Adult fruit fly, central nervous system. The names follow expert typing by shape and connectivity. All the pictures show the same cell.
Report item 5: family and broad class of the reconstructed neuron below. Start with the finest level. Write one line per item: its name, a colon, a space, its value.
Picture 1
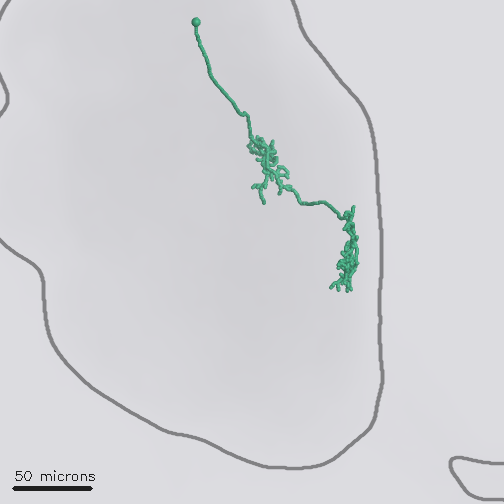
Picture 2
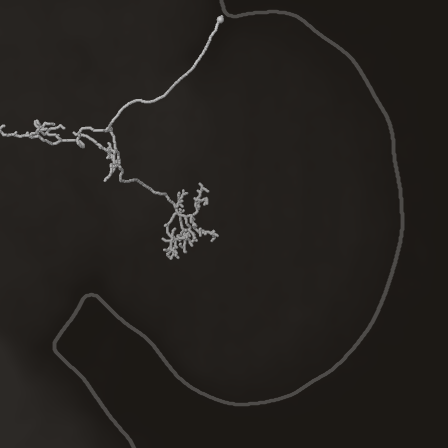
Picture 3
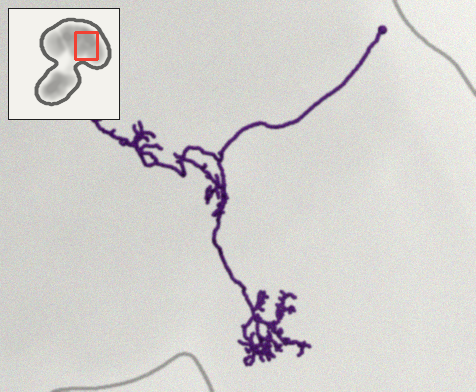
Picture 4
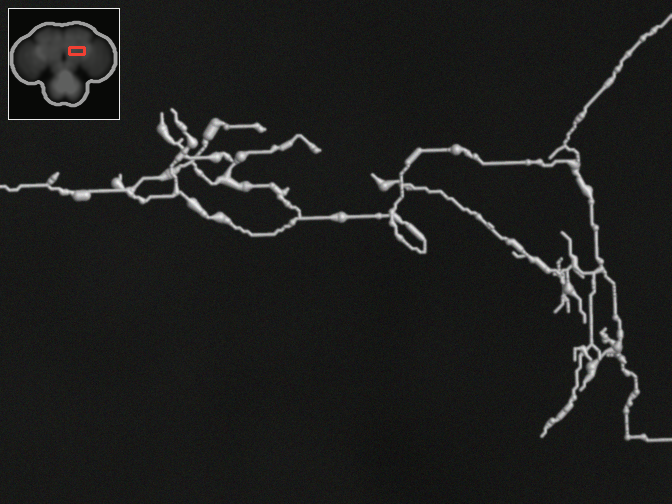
family: LPC
broad class: visual projection neuron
